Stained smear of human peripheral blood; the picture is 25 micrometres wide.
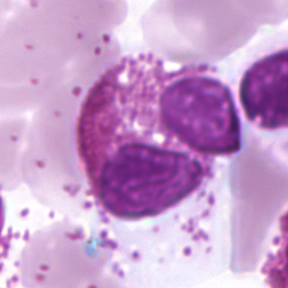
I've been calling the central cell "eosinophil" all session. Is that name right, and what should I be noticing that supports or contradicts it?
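Two dark purple nuclear lobes, one low in the cell and one upper right, with no nucleoli in either.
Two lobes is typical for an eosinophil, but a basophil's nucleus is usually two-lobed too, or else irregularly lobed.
So the lobes alone fit either name. Coarse purple-red granules pack the cytoplasm, filling the left and upper parts beside the lobes.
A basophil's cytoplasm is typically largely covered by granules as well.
Dense granules fit both, then; the telling point is that they lie beside the lobes, leaving them in view.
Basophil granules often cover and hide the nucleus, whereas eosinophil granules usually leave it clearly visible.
That goes with eosinophil and against basophil. So yes, eosinophil fits.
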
